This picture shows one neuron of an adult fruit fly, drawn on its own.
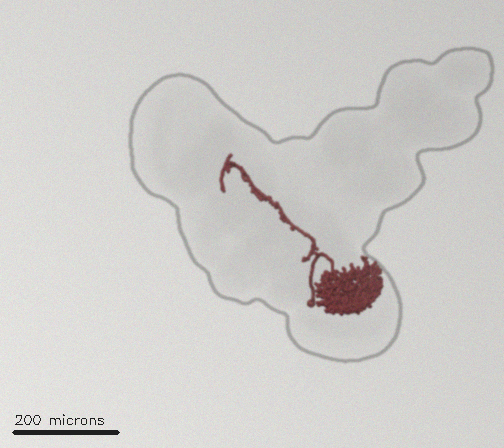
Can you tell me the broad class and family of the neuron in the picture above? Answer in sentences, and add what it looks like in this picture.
Its broad class is visual projection neuron. Its family is LPT. From left to right in the picture it spans about 300 microns. In this view it is about as wide as it is tall.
